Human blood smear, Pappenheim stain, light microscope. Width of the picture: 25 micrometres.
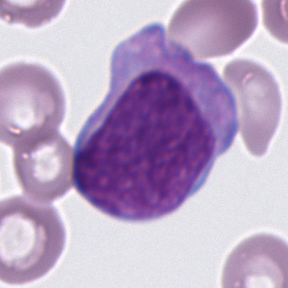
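Atypical promyelocyte, the cell in the middle. Its chromatin looks finely stippled and fairly evenly spread, with no coarse dark clumps that I can make out. The cytoplasm appears pale lilac-blue, and I see no distinct granules in it, nor any clear vacuoles.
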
